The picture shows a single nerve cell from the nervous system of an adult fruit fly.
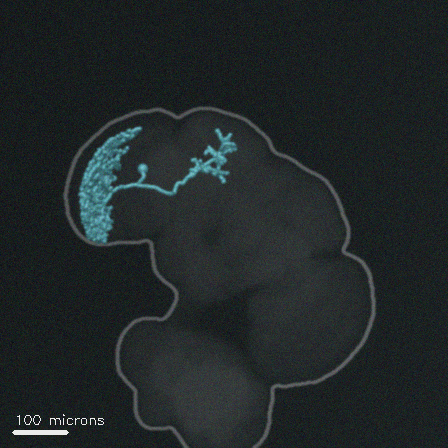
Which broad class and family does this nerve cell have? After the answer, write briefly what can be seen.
Its broad class is visual projection neuron. Its family is MeVP. From left to right in the picture it spans about 300 microns. As drawn here it is wider than it is tall.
